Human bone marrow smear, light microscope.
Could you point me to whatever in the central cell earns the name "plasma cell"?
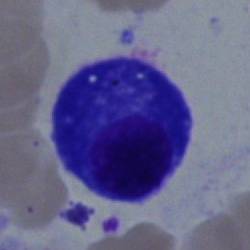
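The outline of this plasma cell is round, with a smooth edge. Its cytoplasm is abundant and stains deep blue, and two tiny clear spots lie in the upper part of it.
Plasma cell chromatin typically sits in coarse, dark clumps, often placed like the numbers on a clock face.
Here, though, the chromatin stains dense and dark purple throughout, so that is the part that doesn't match.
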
